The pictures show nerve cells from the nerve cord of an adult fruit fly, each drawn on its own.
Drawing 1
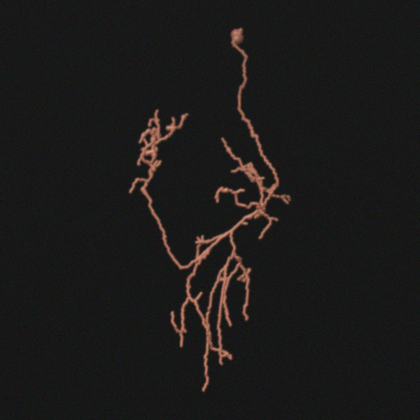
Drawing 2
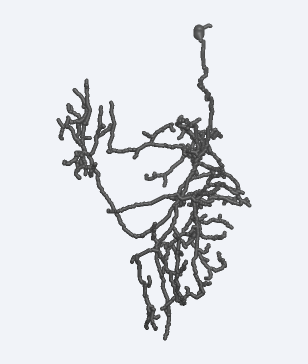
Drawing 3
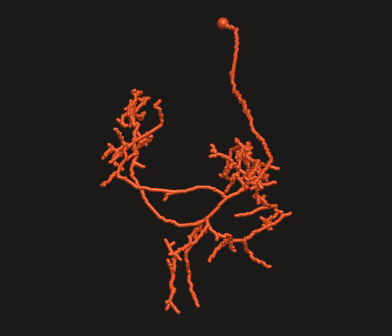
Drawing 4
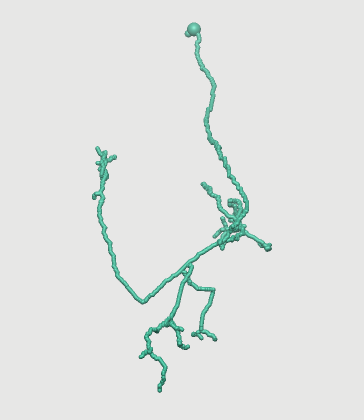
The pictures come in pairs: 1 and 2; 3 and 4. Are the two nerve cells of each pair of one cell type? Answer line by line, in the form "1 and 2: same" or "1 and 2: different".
1 and 2: same
3 and 4: same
